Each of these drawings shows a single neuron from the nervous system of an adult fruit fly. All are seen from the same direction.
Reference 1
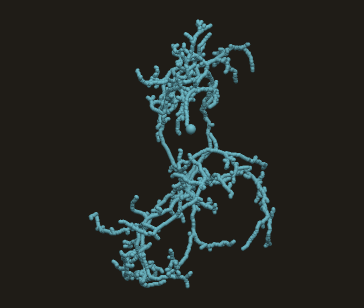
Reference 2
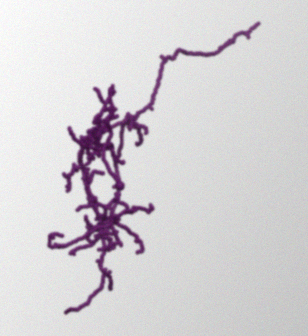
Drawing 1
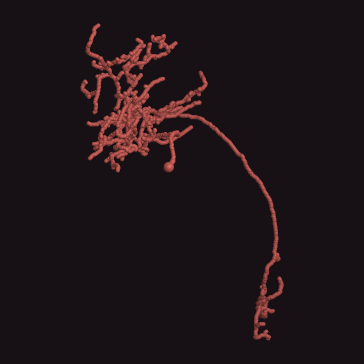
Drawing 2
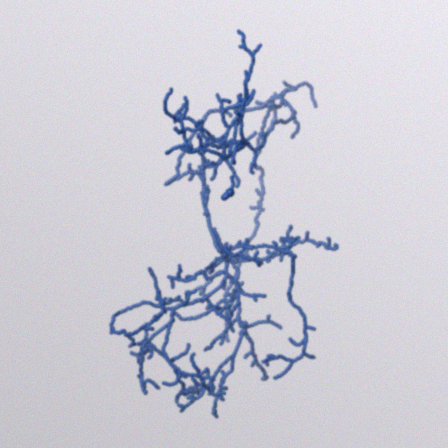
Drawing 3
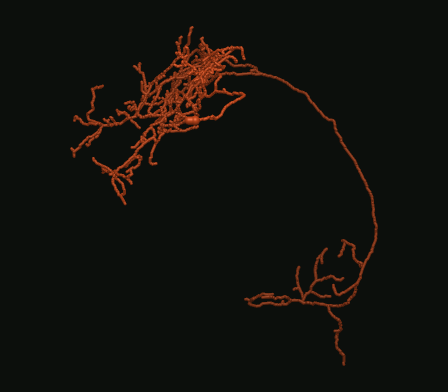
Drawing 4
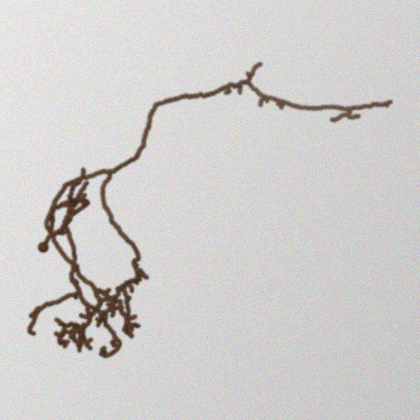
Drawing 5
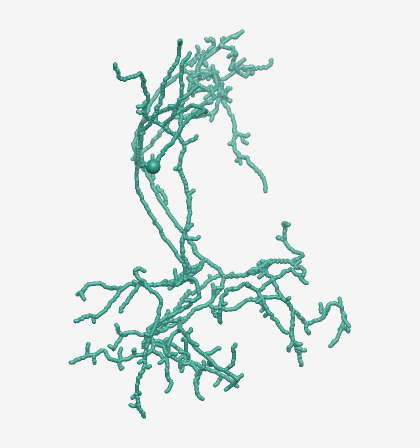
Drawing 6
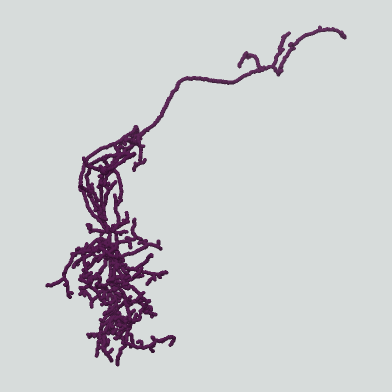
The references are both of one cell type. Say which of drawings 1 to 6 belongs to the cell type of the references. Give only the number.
2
